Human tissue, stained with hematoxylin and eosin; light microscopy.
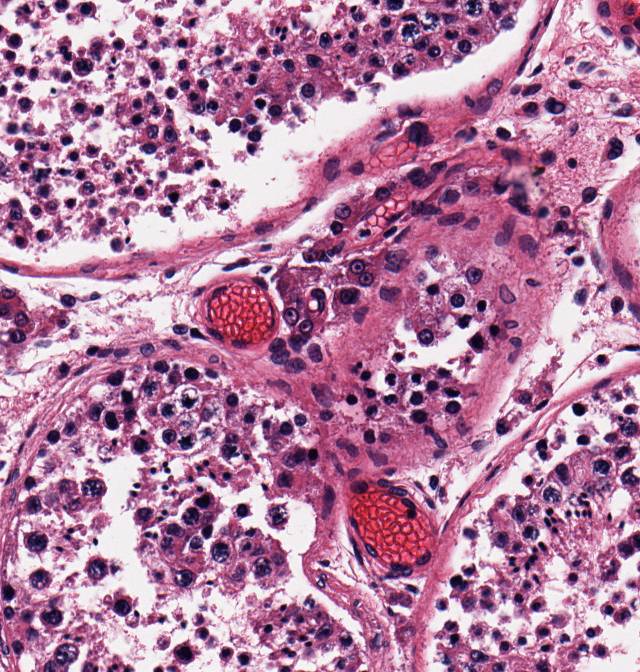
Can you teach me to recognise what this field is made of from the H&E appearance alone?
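The field mainly shows the seminiferous tubule: rounded units cut in part, with branching interstitial tissue between them. Many layers of round cells with dark round nuclei fill those at left, each within a thin pink fibrous wall holding flattened spindle-shaped nuclei.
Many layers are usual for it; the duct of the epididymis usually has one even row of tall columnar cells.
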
